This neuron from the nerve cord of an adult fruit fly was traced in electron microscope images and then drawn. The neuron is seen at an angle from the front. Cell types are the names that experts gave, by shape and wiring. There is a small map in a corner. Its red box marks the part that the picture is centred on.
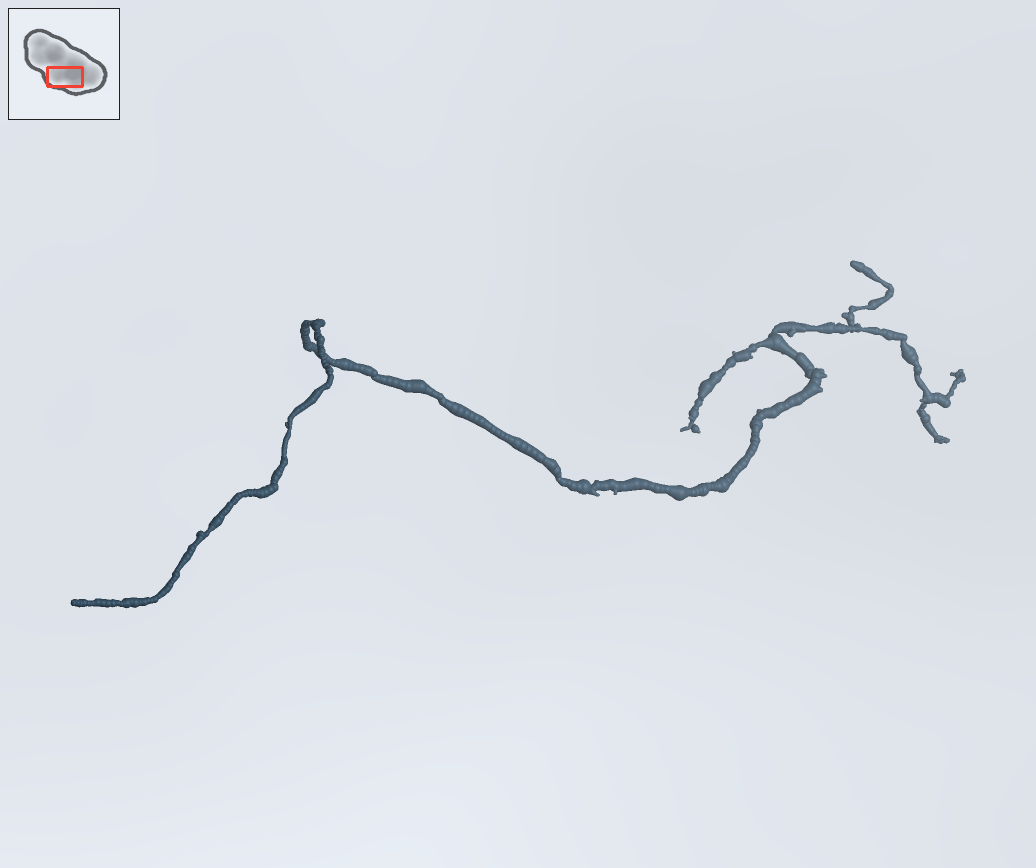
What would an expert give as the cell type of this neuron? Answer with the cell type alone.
WG1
